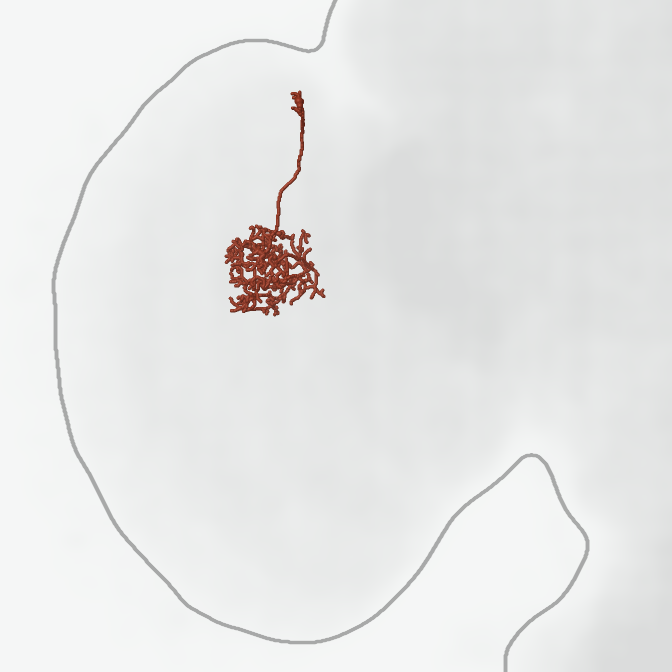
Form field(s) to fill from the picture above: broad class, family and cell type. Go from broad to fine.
optic-lobe intrinsic neuron; Dm; Dm9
